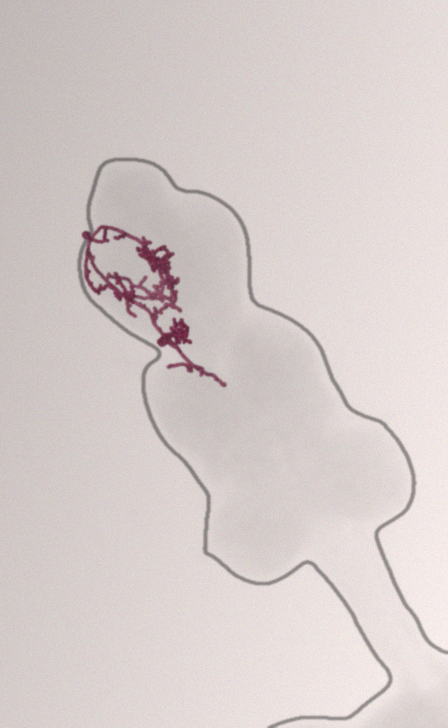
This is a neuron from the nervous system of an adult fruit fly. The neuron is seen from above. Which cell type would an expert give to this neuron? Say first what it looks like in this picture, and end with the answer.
It lies in the nerve cord. As drawn here it is about as wide as it is tall. This is a nerve-cord intrinsic neuron. The cell type is IN19A057.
